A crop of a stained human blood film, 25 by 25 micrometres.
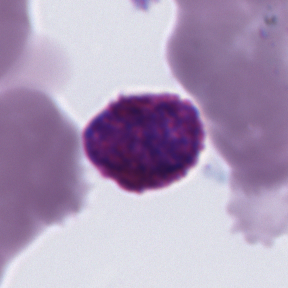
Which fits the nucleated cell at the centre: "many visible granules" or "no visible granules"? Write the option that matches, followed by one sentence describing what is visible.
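Many visible granules. Coarse dark purple granules cover the whole cell.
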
